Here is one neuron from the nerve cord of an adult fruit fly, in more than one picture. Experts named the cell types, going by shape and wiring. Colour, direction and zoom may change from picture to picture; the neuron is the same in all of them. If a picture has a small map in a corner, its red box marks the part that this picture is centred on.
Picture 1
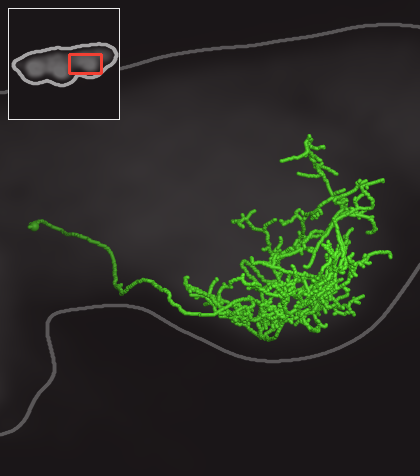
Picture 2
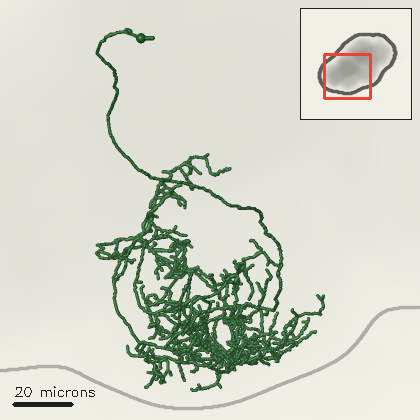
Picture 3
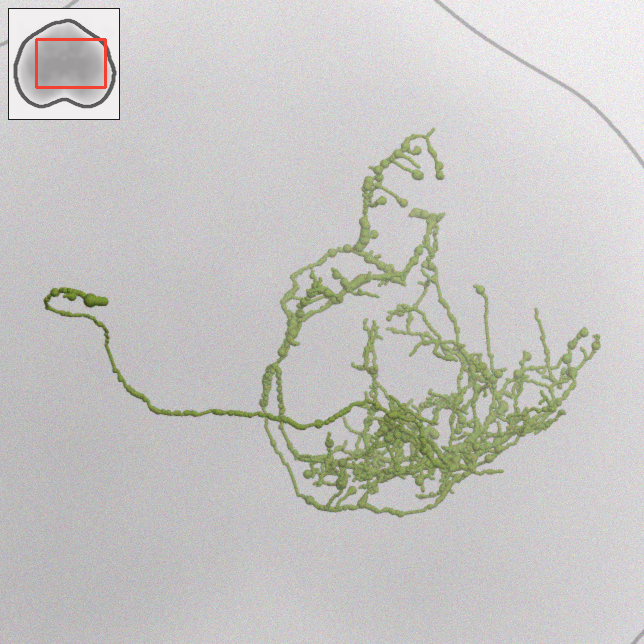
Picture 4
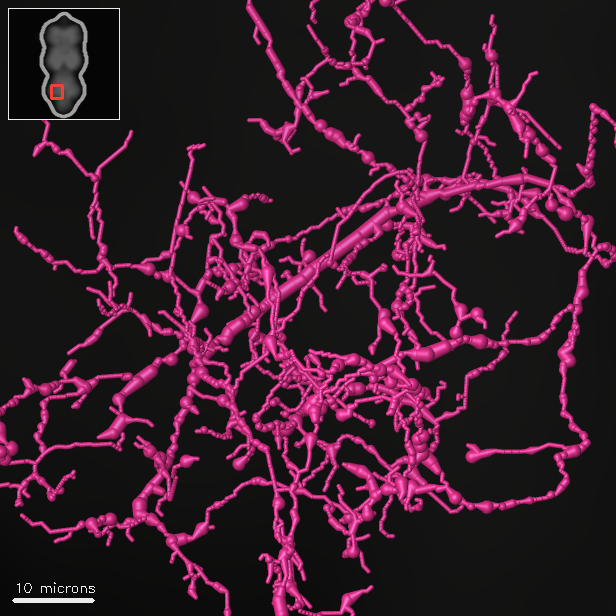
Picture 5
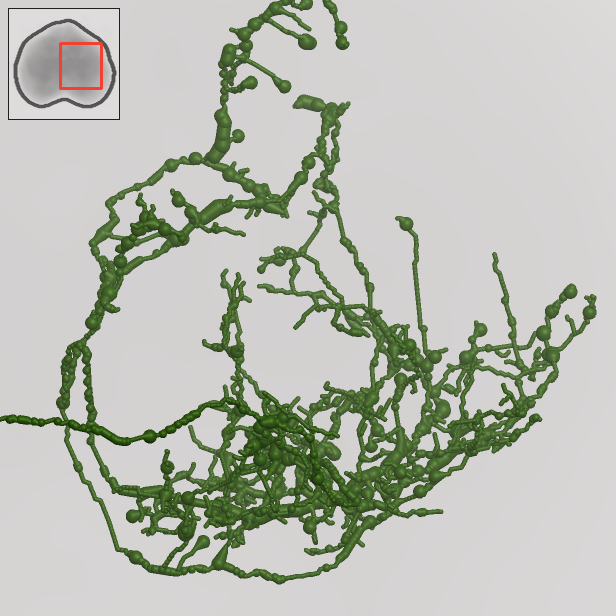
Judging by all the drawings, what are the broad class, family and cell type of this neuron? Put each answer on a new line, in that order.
nerve-cord intrinsic neuron
hemilineage 01A
IN01A039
